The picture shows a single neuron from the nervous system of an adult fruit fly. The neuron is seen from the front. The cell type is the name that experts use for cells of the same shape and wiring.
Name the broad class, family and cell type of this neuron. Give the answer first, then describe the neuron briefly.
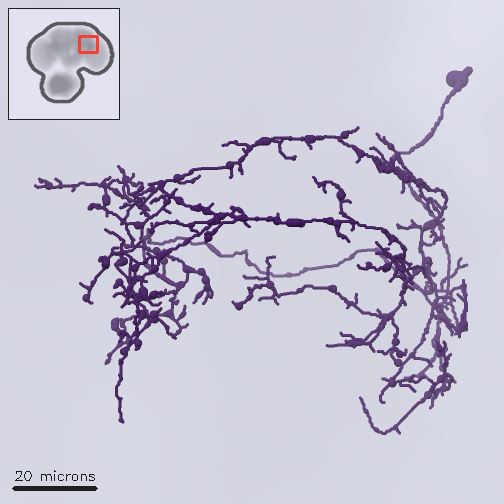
It is a central-brain intrinsic neuron. Its family is hemilineage VLPl4_anterior. Its cell type is AVLP394. The cell body is at the upper right of the picture. By the scale bar it is about 110 microns wide in this view.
